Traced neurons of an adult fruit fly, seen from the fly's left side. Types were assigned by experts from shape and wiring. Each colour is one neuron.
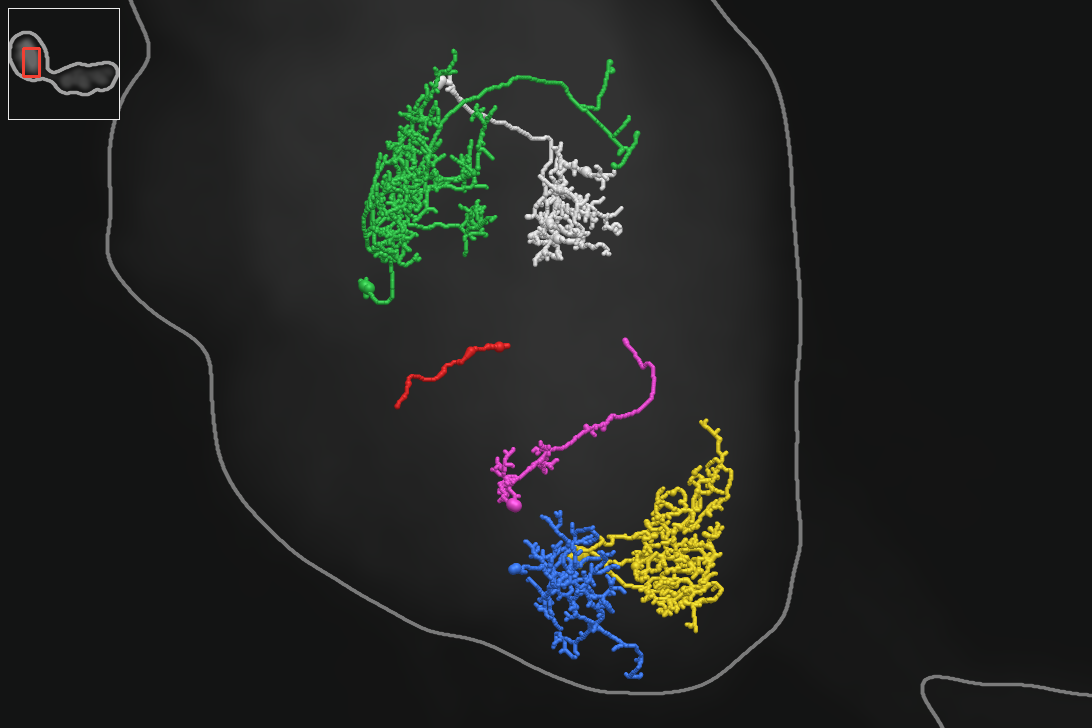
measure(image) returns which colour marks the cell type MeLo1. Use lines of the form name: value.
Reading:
colour: green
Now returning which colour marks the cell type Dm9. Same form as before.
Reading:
colour: white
